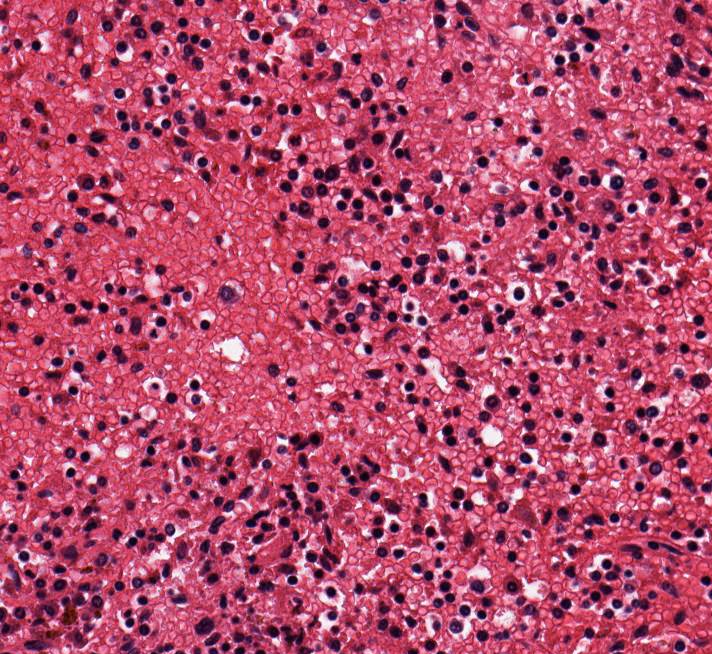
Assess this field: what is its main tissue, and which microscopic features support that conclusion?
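Red pulp of the spleen is what this field mainly shows. The red background decides it, along with the nucleated cells thinning out across a broad band at upper left and centre compared with the lower part.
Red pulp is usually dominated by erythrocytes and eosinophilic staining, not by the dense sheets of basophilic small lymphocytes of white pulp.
Some dark nuclei sit in small clear halos. A few brown pigment granules lie at the lower left edge.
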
